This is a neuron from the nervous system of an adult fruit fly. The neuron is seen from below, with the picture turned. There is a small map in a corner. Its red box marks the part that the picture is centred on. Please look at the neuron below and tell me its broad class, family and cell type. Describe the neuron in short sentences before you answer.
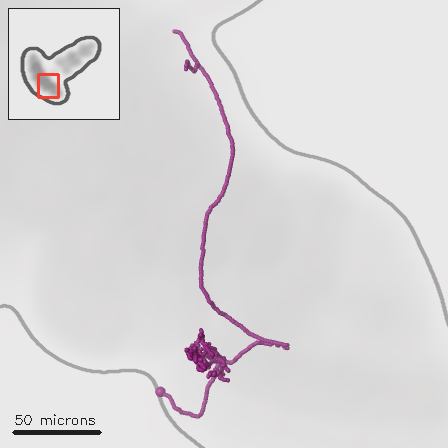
From top to bottom in the picture it spans about 250 microns. As drawn here it is more than twice as tall as it is wide. This is a visual projection neuron. The family is MeVP. It is of cell type MeVP6.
